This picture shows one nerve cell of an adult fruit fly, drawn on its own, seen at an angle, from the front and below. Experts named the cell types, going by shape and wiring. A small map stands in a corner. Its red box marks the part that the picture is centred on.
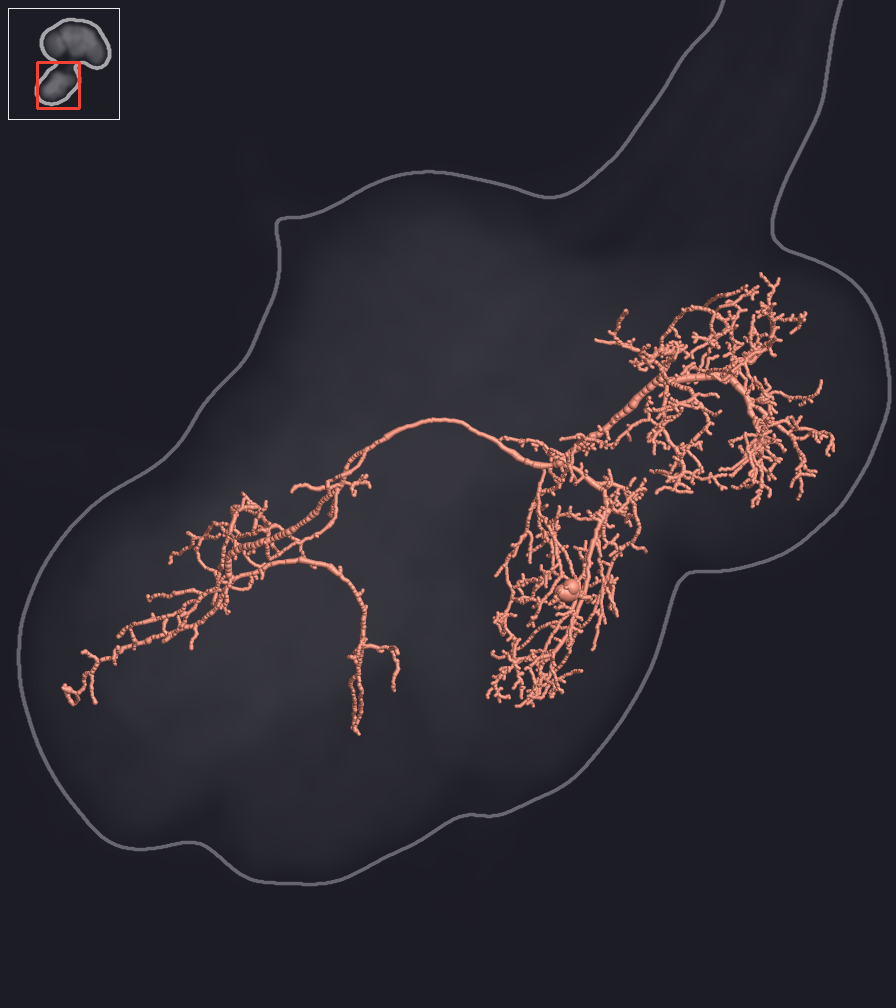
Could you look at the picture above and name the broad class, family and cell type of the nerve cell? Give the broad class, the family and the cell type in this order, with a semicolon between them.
nerve-cord intrinsic neuron; hemilineage 07B; IN07B001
